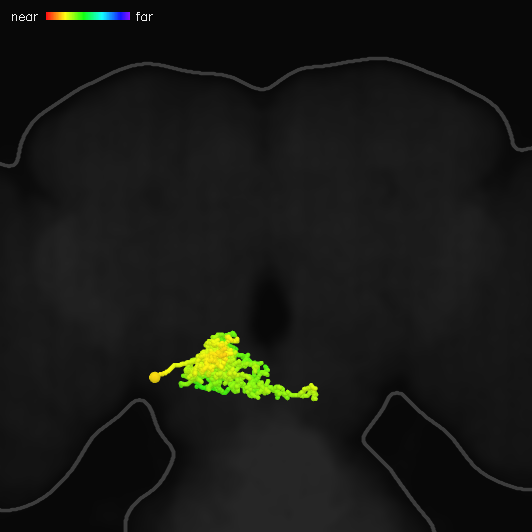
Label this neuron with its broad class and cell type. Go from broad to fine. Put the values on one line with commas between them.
central-brain intrinsic neuron, GNG064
